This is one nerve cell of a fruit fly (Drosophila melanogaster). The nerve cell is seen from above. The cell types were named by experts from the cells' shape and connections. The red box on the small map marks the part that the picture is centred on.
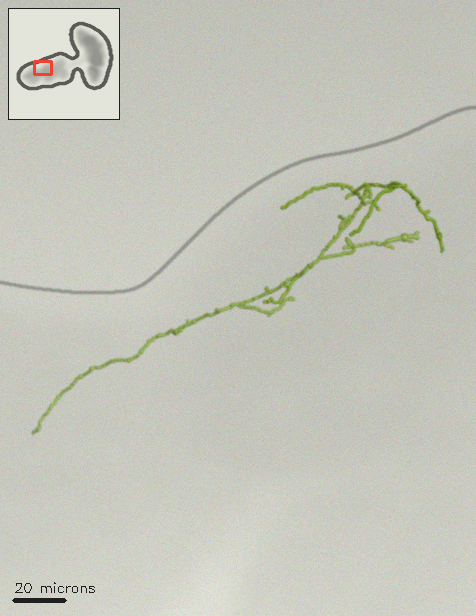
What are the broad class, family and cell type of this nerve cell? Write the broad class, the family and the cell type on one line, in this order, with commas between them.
motor neuron of the nerve cord, hemilineage 15B, MNml78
